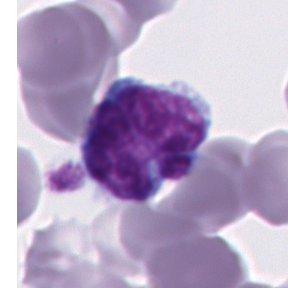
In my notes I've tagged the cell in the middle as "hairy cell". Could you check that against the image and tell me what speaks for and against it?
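The deciding feature is that the nucleus fills almost the whole cell.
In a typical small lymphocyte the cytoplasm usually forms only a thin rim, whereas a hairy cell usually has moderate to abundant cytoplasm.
A nucleus this dominant matches typical lymphocyte, so hairy cell should be rejected. The outline is irregular, with small bumps along the upper edge. No vacuoles are seen in the cytoplasm, and a small granular purple fragment lies just off the lower left of the cell.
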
